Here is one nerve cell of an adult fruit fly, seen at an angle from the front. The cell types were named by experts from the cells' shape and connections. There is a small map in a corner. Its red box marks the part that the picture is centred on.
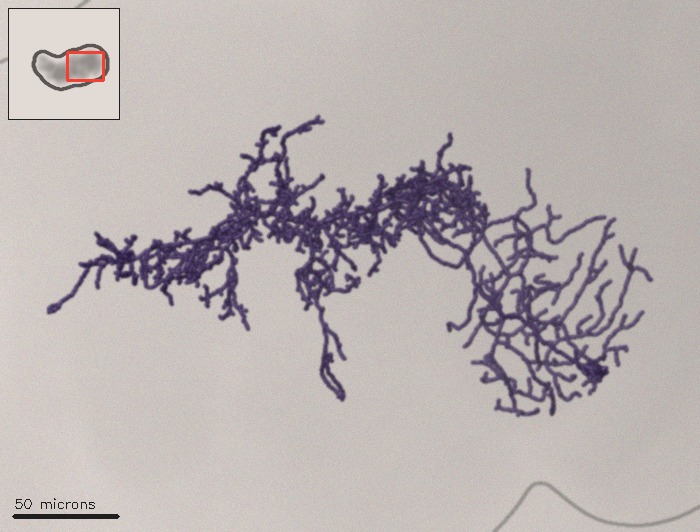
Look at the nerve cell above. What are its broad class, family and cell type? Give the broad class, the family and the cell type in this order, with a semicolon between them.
visual centrifugal neuron; LoVC; LoVC6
